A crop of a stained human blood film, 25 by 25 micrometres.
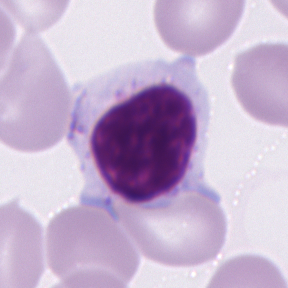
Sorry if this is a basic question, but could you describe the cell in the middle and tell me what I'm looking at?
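Looking at the outline first, it is irregular and ragged, not smooth. Inside sits a single nucleus, round to oval, with no lobes, measuring roughly 10 by 9 micrometres. The cytoplasm is a pale greyish blue, and its rim is broadest on the upper left side of the nucleus. Here I have a large granular lymphocyte.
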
